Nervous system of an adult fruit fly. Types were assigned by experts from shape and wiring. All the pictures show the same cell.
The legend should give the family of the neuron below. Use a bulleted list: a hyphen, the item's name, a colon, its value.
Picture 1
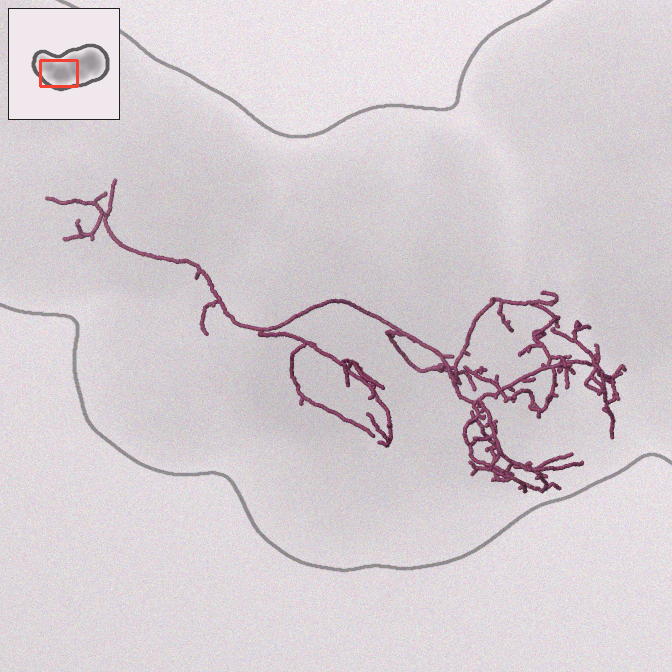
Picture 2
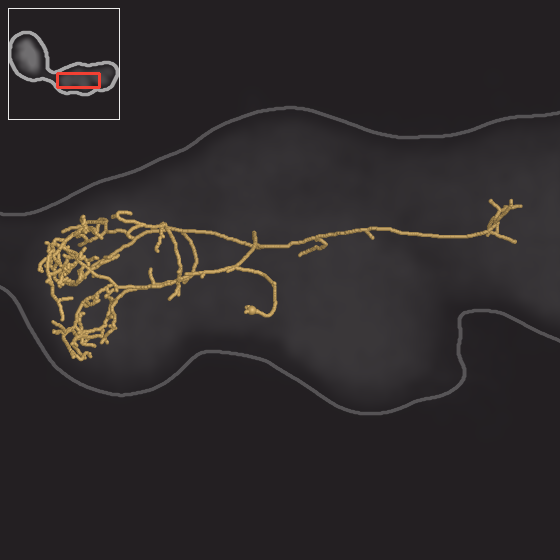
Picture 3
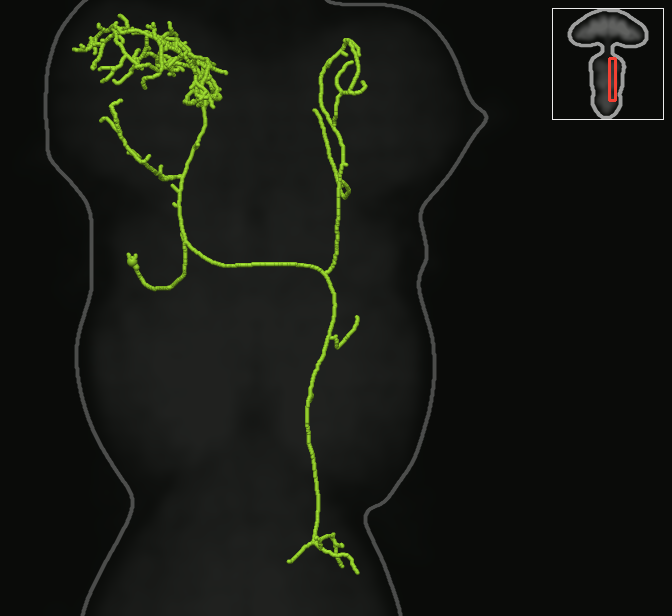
- family: hemilineage 08B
